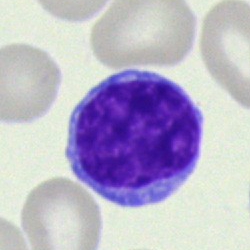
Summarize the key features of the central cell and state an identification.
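Round, smooth outline. Chromatin clumped into dark purple patches, paler areas between. Cytoplasm a thin rim around nucleus, widest along lower edge. Lymphocyte.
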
